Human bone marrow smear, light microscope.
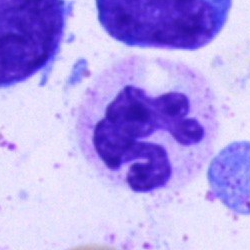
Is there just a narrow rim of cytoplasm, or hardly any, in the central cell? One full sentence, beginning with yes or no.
No, what surrounds the nucleus is a broad area of cytoplasm.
